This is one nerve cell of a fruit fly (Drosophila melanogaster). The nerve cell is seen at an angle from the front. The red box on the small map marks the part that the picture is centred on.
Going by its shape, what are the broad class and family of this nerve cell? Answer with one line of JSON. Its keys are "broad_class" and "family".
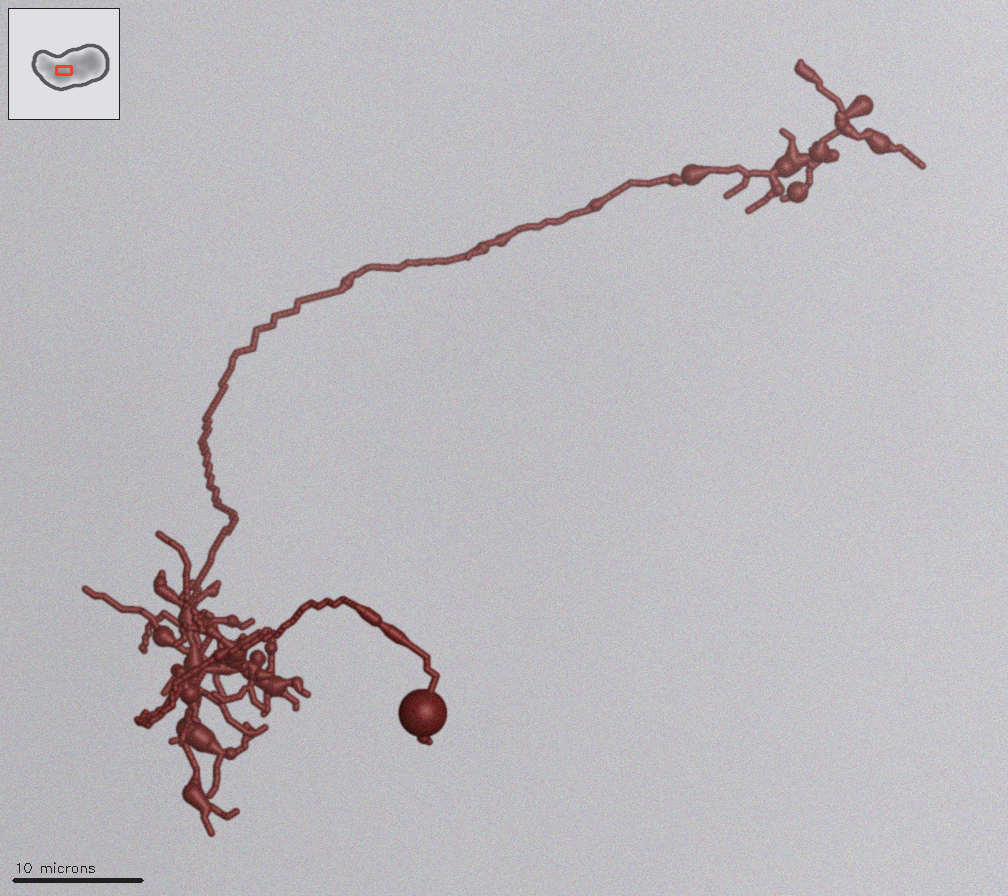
{"broad_class": "optic-lobe intrinsic neuron", "family": "Tm"}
